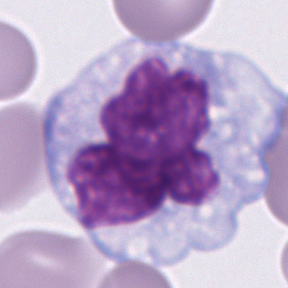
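Monocyte: the nucleated cell at the centre of this stained smear of peripheral blood. Its edge looks wavy and scalloped, so the outline is irregular. Pale blue-grey cytoplasm is abundant, wrapping the nucleus all round, and I see many small clear vacuoles but no coarse, strongly stained granules.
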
